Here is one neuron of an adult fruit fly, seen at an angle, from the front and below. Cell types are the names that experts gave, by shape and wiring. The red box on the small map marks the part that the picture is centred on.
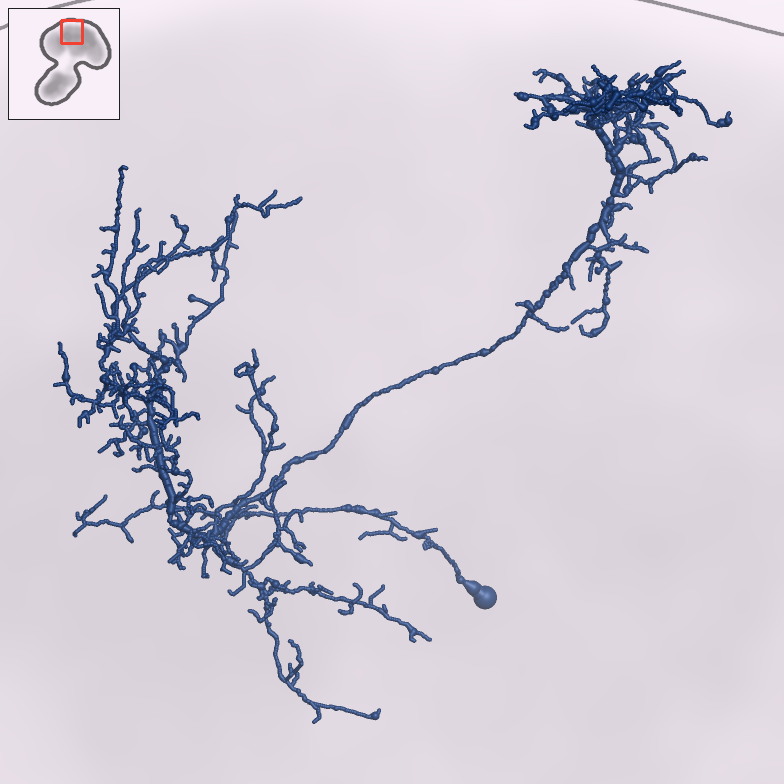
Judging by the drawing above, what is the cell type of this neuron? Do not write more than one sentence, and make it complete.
This neuron has been assigned cell type SMP311.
